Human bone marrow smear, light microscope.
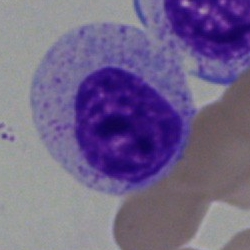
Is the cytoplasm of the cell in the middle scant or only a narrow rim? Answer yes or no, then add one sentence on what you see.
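No. The cytoplasm forms a broad rim, widest on the upper left side.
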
